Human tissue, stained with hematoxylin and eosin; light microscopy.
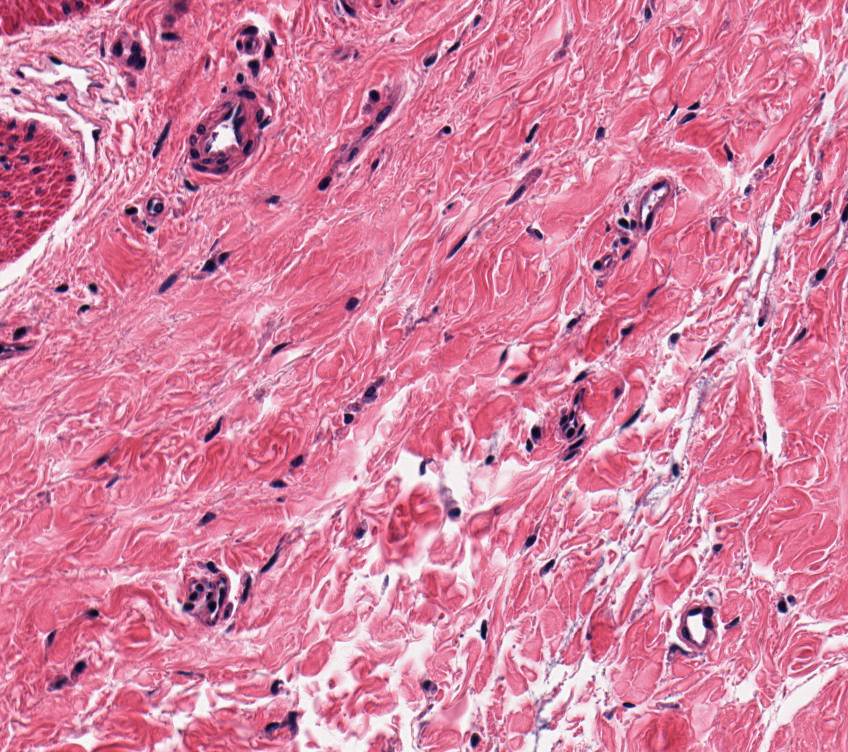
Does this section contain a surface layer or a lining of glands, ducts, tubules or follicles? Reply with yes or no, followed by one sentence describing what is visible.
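No. No epithelium is present anywhere in the field.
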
